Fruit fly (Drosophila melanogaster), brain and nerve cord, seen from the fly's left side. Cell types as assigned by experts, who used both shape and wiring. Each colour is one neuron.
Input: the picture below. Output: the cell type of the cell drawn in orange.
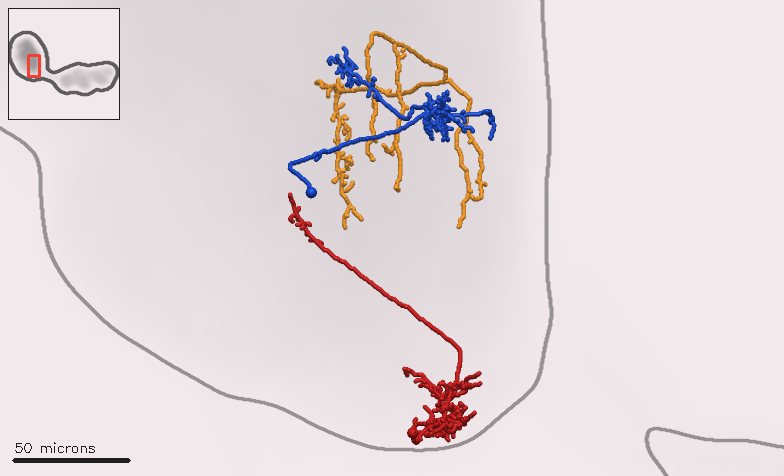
TmY9a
